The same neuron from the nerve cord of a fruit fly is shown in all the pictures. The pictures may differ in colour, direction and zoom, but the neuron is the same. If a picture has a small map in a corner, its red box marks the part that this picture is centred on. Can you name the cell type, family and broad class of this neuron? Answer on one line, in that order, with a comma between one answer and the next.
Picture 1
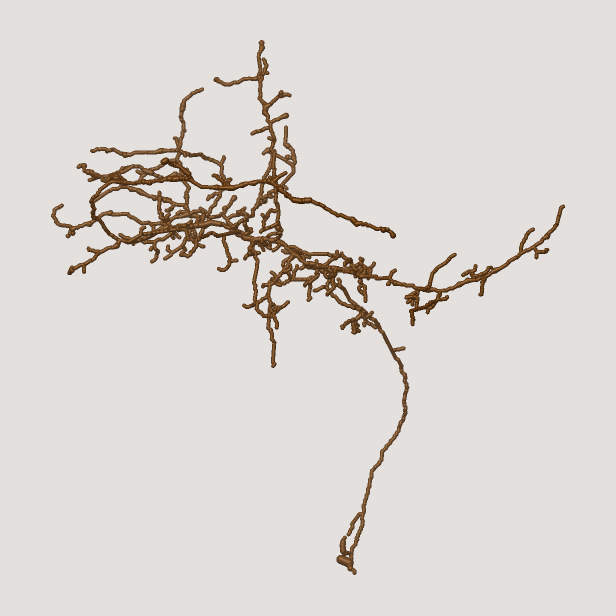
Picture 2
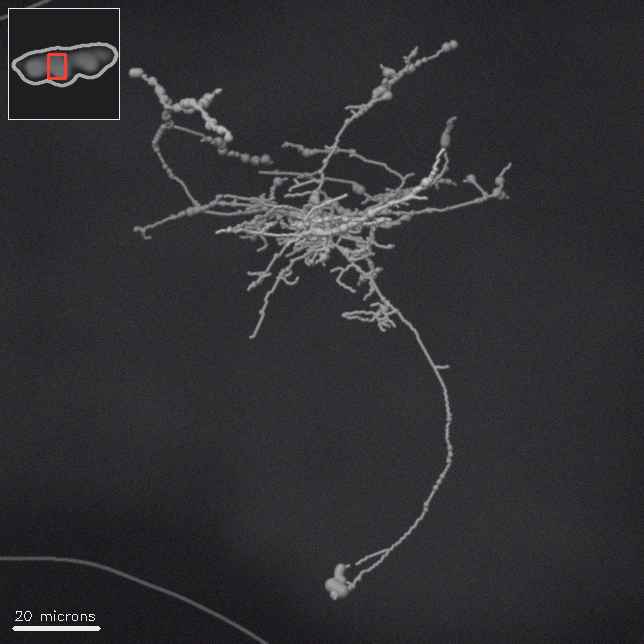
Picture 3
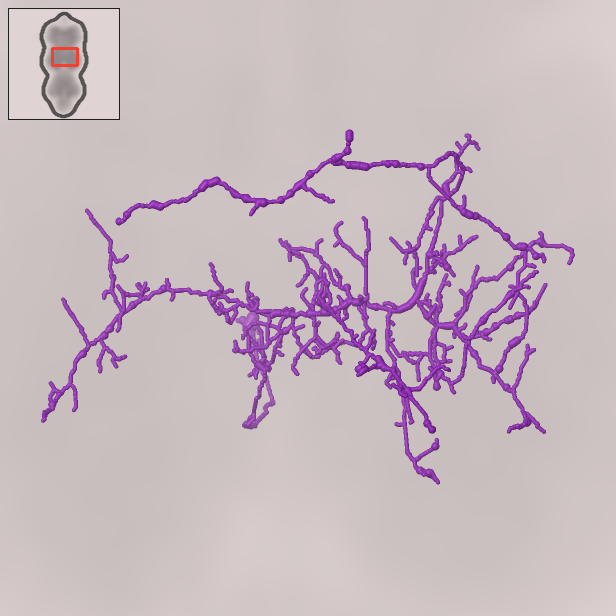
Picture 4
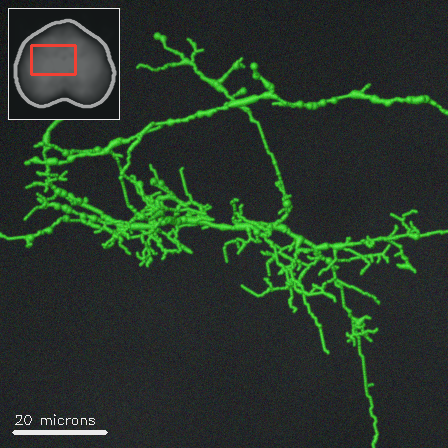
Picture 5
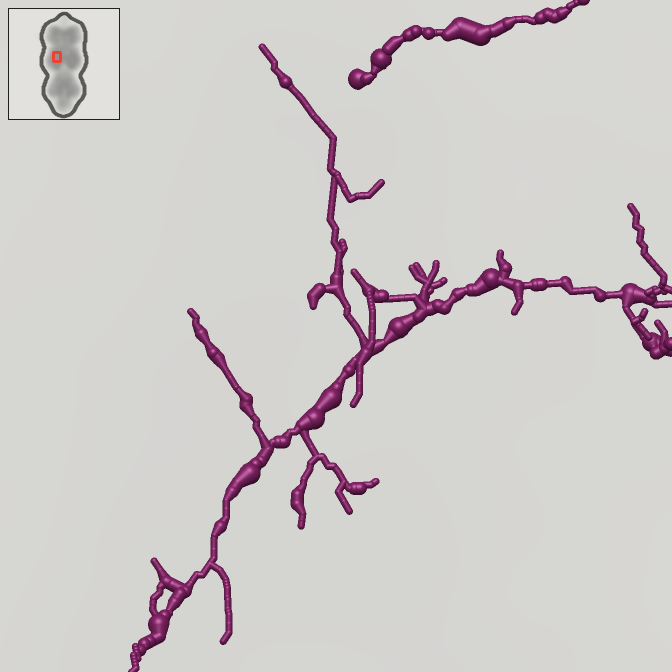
IN06B047, hemilineage 06B, nerve-cord intrinsic neuron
